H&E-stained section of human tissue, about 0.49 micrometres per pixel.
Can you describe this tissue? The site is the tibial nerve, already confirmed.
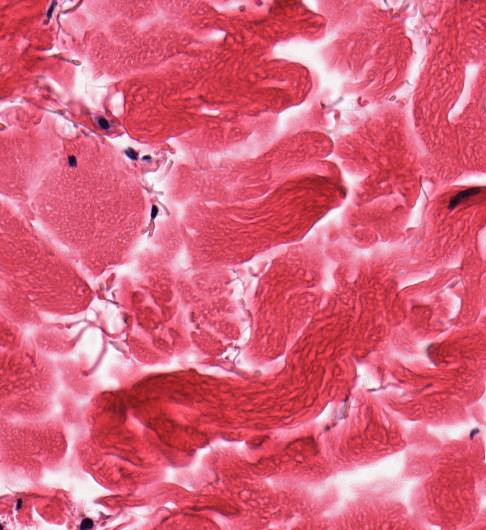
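Looking over this, I see irregular, deep pink-red bundles cut at varying angles, with white gaps between them. Inside, the bundles seem finely mottled rather than smooth. The long bundle in the lower centre has wavy streaks running along its length. Nuclei are very sparse throughout the whole field.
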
